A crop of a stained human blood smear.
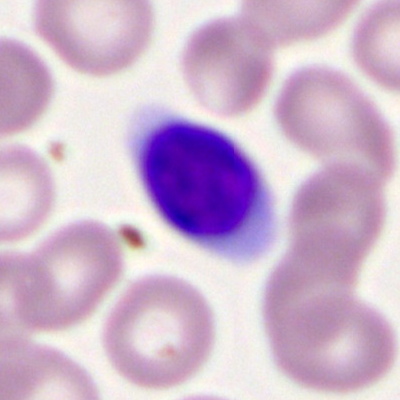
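Lymphocyte at the centre of a stained human blood smear under the light microscope. Its chromatin is dense and dark purple. Its cytoplasm is pale blue, shows no granules and contains no vacuoles.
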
